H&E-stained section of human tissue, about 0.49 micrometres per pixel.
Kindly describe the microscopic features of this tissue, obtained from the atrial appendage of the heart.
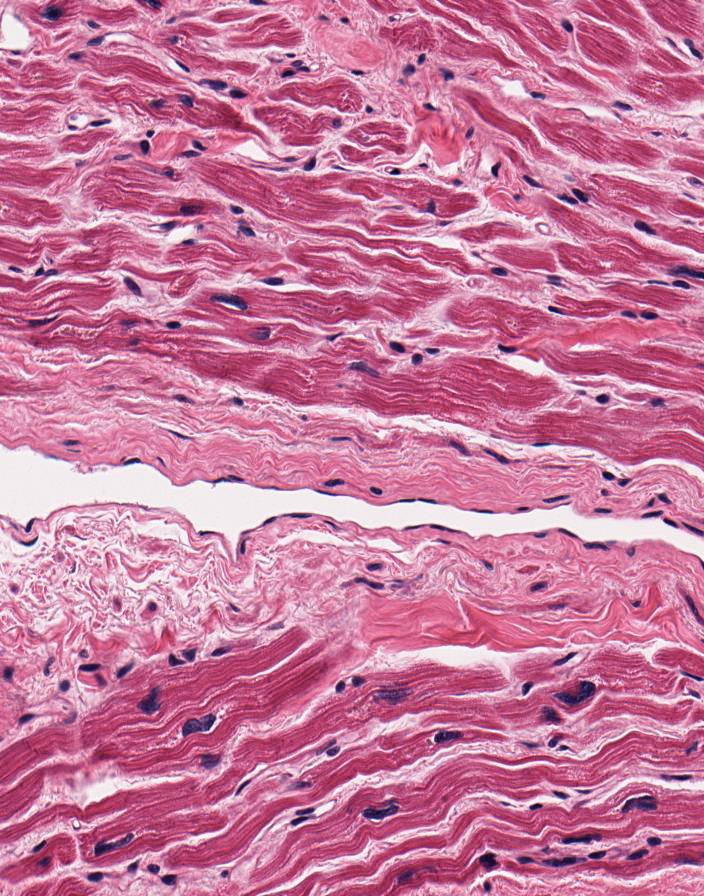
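Looking across the field, I see long pink muscle fibres running mainly horizontally in both the upper and the lower parts. There is a central cleft, and its edges are lined by flattened, elongated nuclei. Above and below it, bands of paler pink, wavy, fibrous connective tissue border the cleft. I don't find fat cells anywhere in the field.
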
